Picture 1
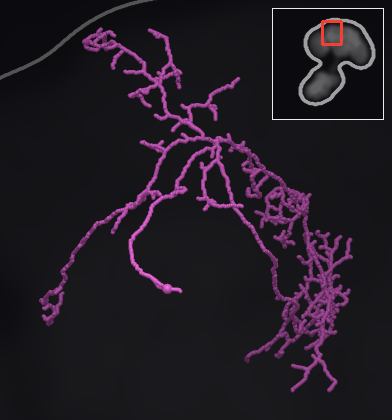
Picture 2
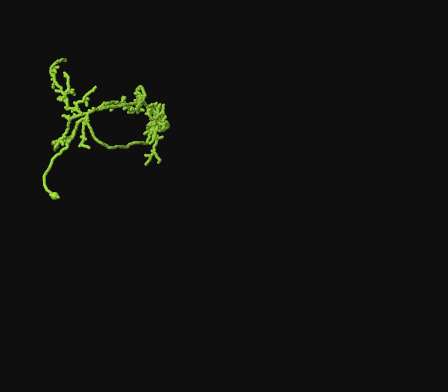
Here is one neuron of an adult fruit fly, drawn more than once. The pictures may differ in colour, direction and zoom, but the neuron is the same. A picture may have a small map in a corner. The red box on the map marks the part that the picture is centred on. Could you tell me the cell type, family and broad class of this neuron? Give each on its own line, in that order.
CL089_b
hemilineage SLPa&l1_anterior
central-brain intrinsic neuron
